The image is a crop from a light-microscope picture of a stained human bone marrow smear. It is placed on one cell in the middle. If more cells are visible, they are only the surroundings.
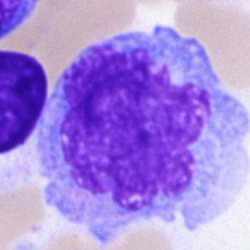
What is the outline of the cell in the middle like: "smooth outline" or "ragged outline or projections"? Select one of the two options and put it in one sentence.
This cell's outline is not smooth but rough.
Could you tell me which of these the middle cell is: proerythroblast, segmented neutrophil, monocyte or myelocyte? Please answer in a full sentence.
The cell at the heart of this crop is a monocyte.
